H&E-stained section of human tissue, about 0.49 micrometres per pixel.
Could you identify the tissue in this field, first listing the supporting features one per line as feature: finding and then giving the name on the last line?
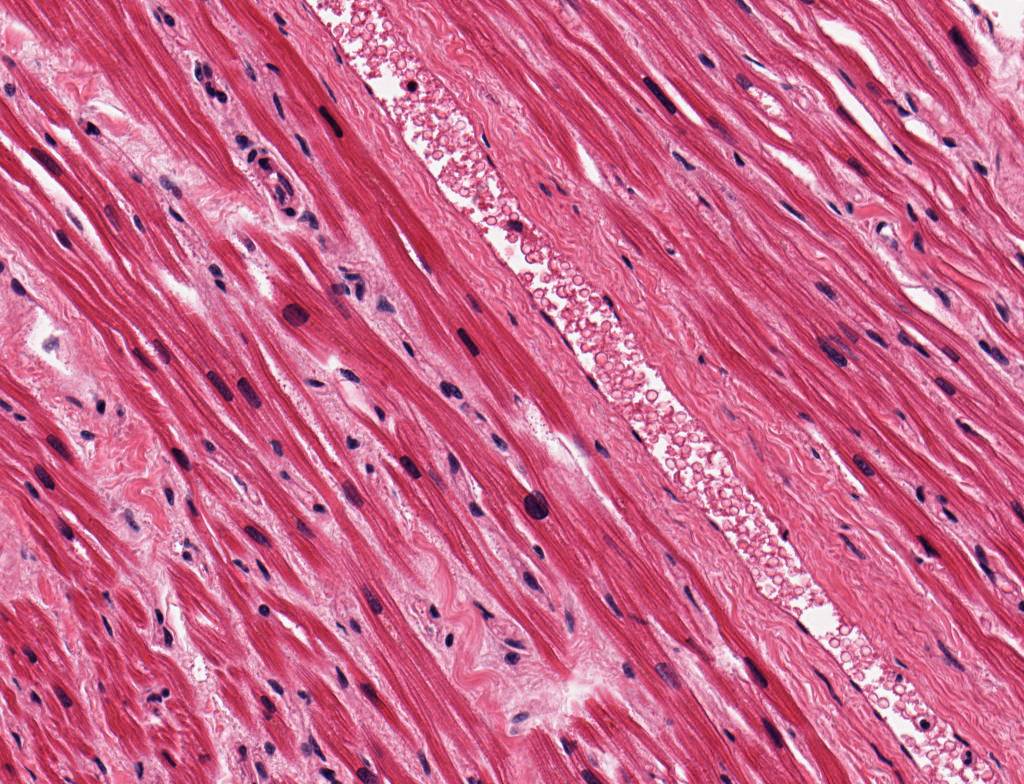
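Muscle fibres: parallel, running diagonally upper left to lower right across the field
Nuclei: oval, single, central within fibres
Cytoplasm: deeply eosinophilic, fine lengthwise striations
Fat cells: none present
Tissue: atrial appendage of the heart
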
